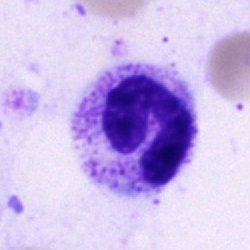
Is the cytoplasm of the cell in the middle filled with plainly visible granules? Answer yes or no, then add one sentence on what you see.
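Yes. The cytoplasm holds many small pinkish-purple granules.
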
